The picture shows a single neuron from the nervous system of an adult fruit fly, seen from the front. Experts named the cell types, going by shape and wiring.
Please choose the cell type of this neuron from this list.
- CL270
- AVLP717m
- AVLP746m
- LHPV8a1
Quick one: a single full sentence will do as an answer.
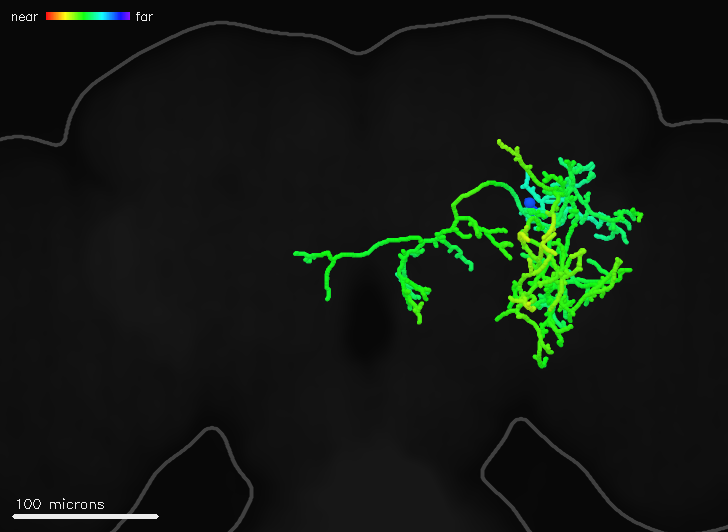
This neuron has been assigned cell type AVLP746m.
